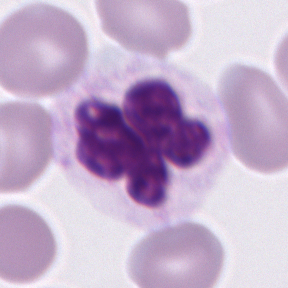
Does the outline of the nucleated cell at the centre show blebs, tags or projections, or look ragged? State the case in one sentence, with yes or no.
No, the edge of this cell is smooth and even, not rough.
